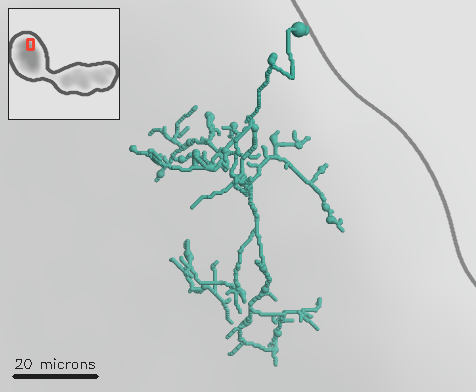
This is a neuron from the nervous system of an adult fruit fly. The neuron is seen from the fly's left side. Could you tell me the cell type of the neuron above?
LHPD4a1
